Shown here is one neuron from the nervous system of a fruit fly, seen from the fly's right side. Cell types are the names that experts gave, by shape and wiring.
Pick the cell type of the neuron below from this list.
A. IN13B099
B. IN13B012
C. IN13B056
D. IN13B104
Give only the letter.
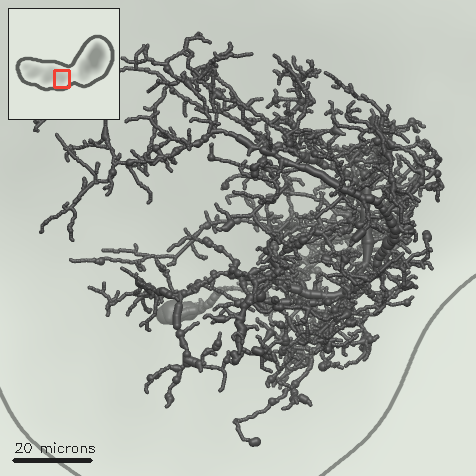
B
